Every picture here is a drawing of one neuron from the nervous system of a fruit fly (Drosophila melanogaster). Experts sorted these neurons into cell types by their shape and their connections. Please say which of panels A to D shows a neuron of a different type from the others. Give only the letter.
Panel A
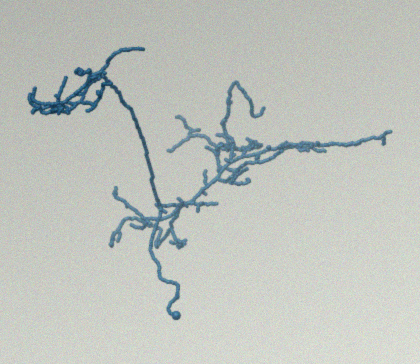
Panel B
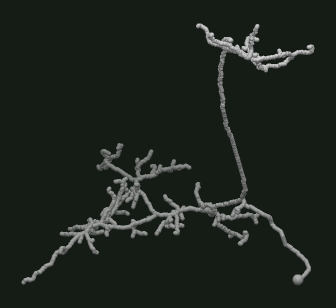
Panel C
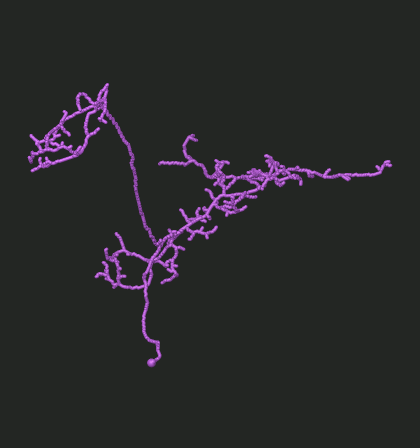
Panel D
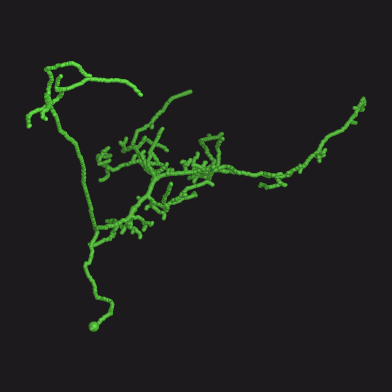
D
